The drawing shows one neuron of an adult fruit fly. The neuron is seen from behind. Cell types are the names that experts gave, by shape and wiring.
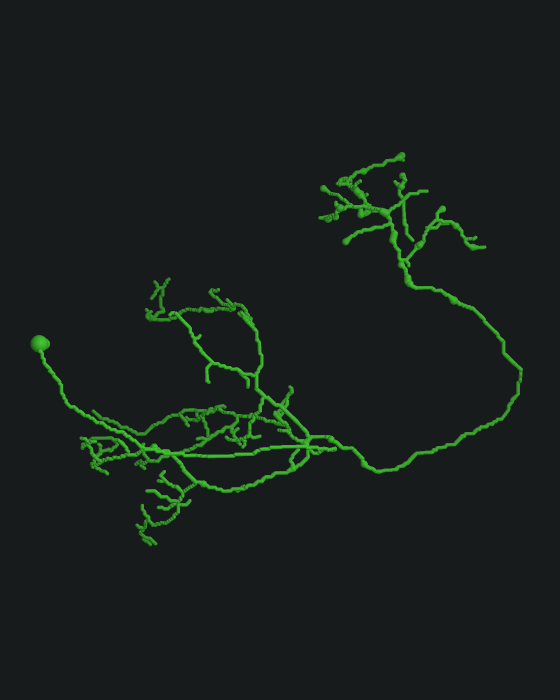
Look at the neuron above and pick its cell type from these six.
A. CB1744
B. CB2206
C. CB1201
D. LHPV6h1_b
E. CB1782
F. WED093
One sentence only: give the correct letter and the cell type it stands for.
In option E is CB1782, which is the cell type of the neuron.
